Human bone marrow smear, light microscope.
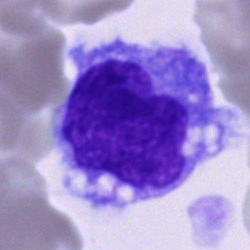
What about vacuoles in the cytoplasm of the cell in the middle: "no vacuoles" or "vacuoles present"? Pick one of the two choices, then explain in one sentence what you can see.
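Vacuoles present. Several clear round vacuoles sit in the cytoplasm along the lower edge and the right side.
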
